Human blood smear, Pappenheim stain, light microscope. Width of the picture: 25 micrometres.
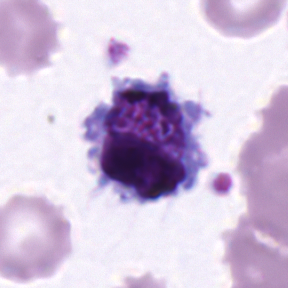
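Plasma cell, the nucleated cell at the centre of a stained smear of peripheral blood. Its cytoplasm is a pale grey-blue and shows no distinct granules. The nucleus measures about 10 by 8 micrometres, and its lower part is stained more darkly and evenly than its upper part. Red cells lie close by, though none of them touches it.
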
